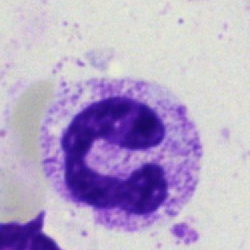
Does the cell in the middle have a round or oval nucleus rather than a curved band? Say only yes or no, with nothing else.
No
